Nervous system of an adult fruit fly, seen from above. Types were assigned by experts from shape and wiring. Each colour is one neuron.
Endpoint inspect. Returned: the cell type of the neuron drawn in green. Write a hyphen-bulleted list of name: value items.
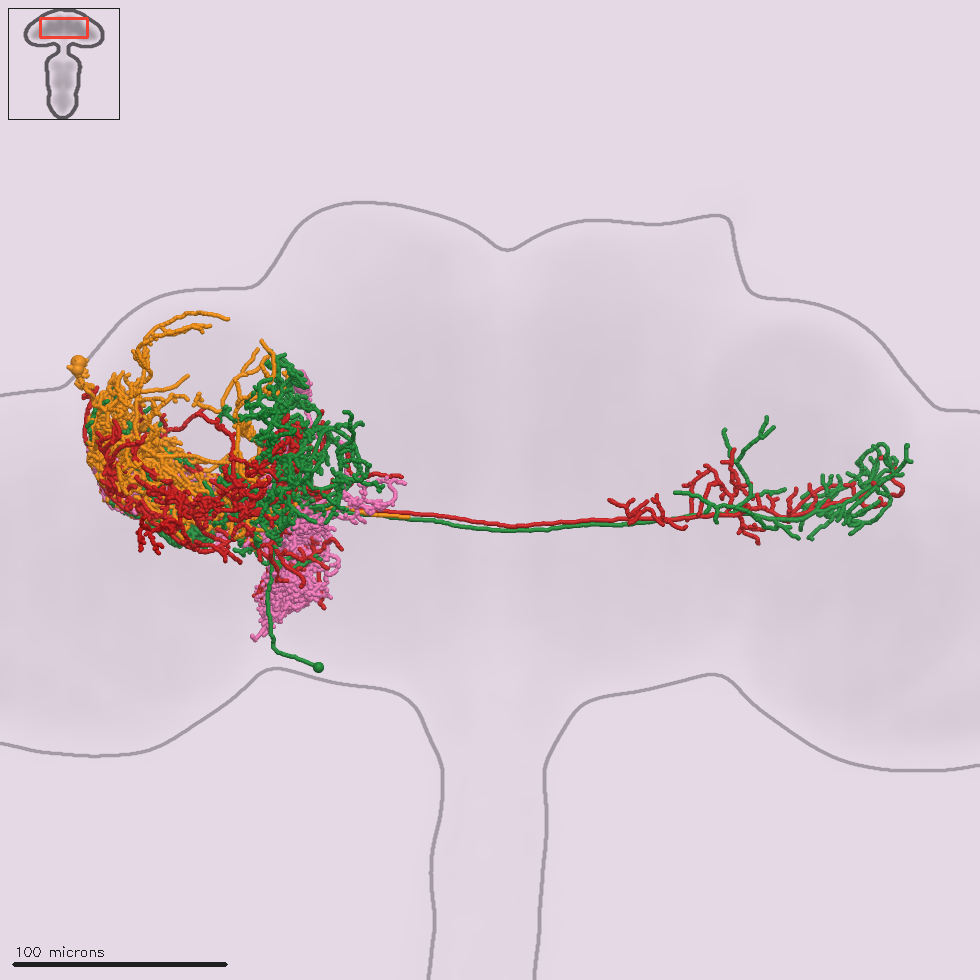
- cell type: PVLP120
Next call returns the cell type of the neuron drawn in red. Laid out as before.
- cell type: PVLP151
